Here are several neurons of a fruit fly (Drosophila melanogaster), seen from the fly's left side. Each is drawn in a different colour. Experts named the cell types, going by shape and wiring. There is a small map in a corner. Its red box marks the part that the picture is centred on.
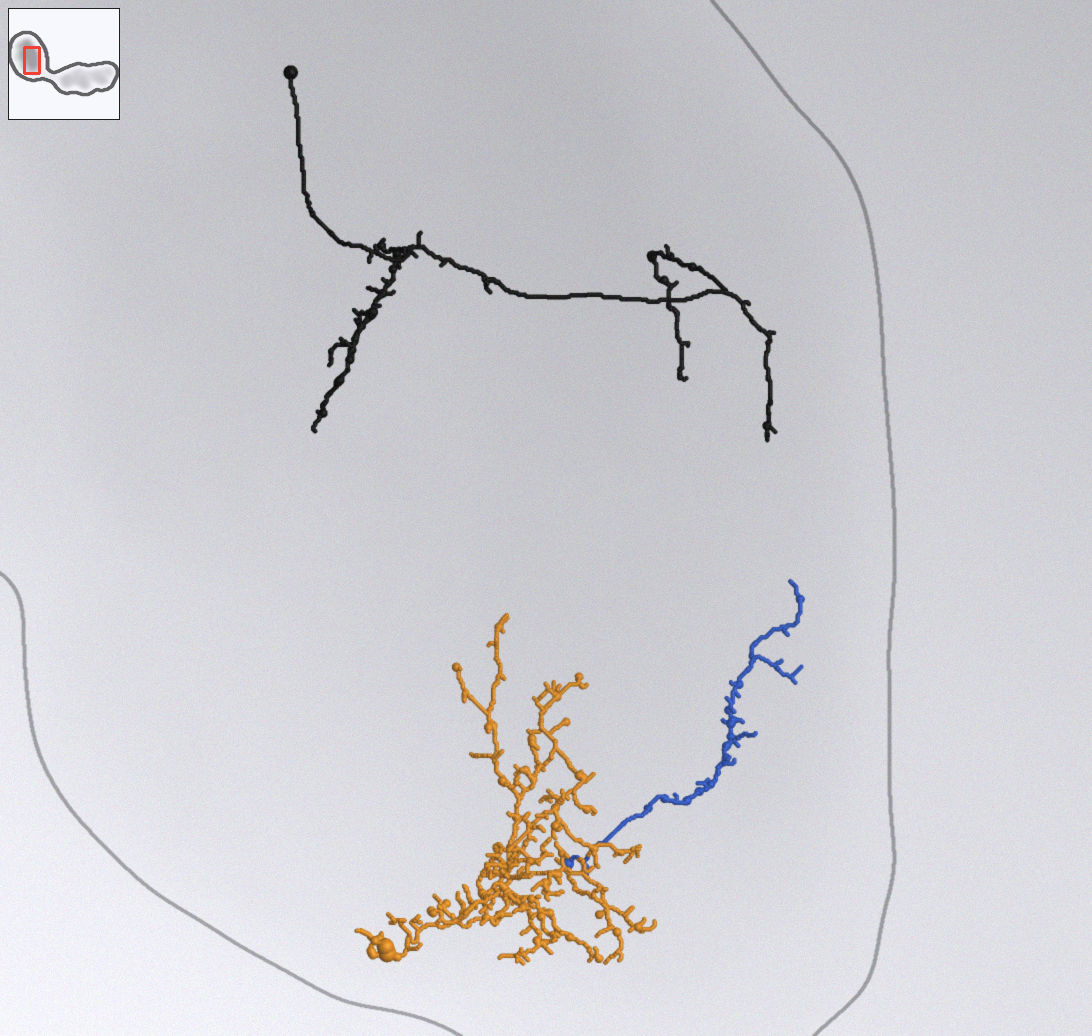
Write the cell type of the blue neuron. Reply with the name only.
Dm3b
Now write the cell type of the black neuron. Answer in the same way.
TmY9b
